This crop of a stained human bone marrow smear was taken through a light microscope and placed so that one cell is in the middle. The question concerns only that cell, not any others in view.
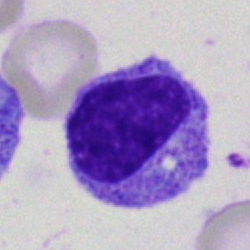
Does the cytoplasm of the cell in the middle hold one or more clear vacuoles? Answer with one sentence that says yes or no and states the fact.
Yes, among the contents of its cytoplasm are one or more clear vacuoles.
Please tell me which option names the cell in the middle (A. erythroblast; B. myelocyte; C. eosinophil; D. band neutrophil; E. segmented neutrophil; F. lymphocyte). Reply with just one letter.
B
